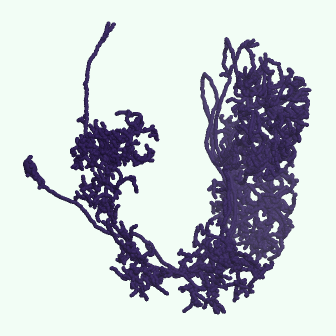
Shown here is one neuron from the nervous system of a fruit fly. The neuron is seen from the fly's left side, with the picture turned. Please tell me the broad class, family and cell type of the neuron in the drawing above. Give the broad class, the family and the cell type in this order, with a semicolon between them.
central-brain intrinsic neuron; ALIN; AL-MBDL1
